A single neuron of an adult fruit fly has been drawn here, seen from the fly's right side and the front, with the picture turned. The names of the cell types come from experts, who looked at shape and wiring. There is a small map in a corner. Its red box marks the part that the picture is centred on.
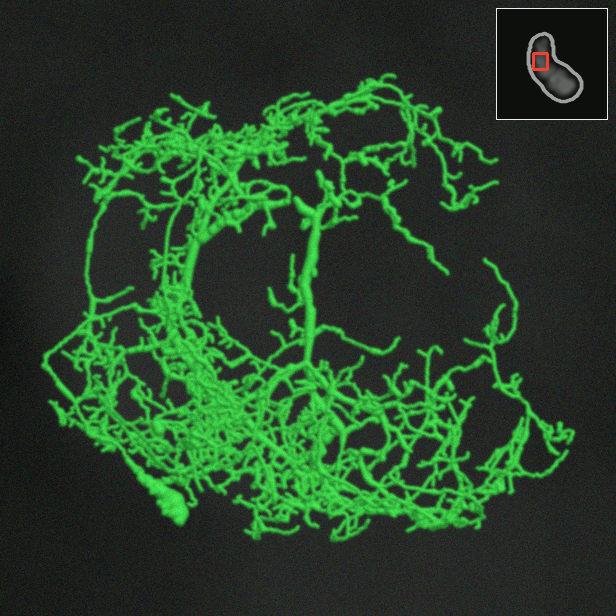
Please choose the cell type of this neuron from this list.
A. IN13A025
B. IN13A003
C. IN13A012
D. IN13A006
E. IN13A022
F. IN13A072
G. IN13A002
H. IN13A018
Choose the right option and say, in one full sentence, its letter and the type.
Among the listed cell types, IN13A002 in option G is that of the neuron.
